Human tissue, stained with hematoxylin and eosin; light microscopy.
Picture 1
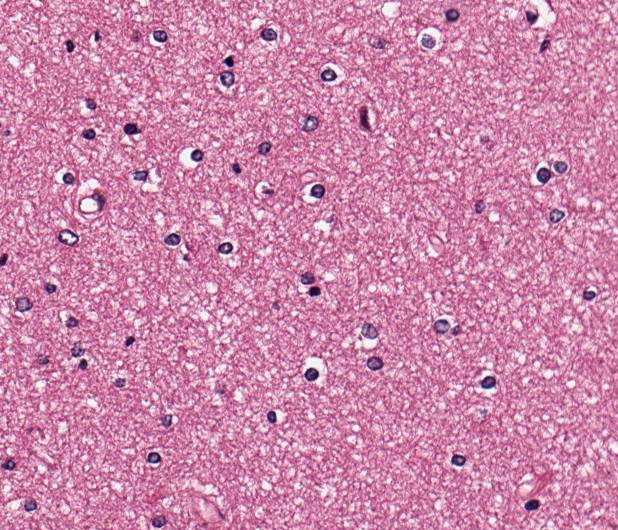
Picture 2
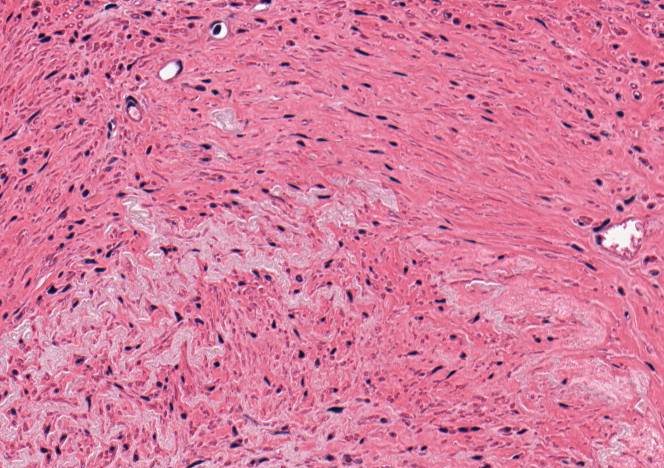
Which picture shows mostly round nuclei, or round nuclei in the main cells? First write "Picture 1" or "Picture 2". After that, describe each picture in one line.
Picture 1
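Picture 1: Most nuclei are small, round and darkly stained.
Picture 2: The cells have slender, elongated, dark-staining nuclei.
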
